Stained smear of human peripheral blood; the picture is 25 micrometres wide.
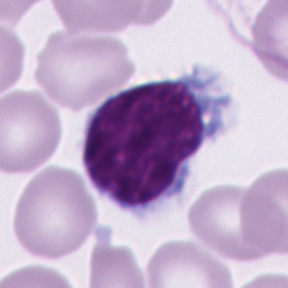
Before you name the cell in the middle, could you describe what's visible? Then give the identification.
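Start at the edge: fine, hair-like projections of cytoplasm fringe this cell, and they stand out most on its upper right side. Now follow the cytoplasm inward; it is pale blue and forms only a scant rim, widest on the right side of the nucleus. The nucleus itself is oval in outline and takes up about 80% of the cell's area. Its chromatin is dense and stains deep purple all the way through. Put together, this is a typical lymphocyte.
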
